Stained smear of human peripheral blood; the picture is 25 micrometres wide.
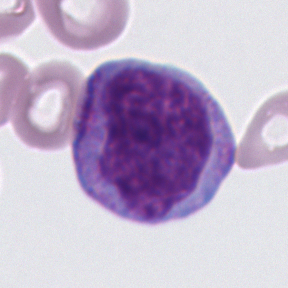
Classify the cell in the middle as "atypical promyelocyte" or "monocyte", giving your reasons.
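That one's an atypical promyelocyte. Its outline is smooth and nearly round, about 15 micrometres across, with no projections or hair-like extensions on the surface. The chromatin is finely stippled rather than coarsely clumped. The rim of cytoplasm is thinnest at the top of the cell.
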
